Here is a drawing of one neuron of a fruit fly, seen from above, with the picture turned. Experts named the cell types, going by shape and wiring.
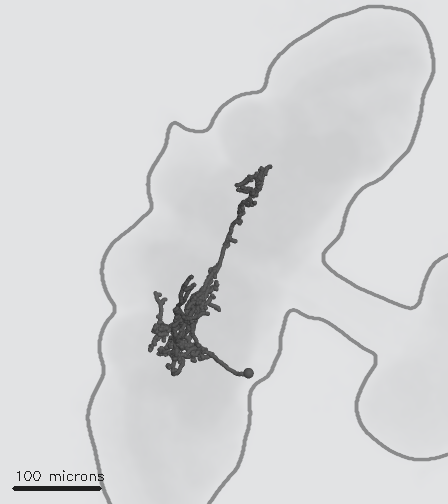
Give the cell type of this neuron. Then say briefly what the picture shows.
It is of cell type SIP108m. This is a central-brain intrinsic neuron. The cell body is at the bottom of the picture. By the scale bar it is about 250 microns tall in this view.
